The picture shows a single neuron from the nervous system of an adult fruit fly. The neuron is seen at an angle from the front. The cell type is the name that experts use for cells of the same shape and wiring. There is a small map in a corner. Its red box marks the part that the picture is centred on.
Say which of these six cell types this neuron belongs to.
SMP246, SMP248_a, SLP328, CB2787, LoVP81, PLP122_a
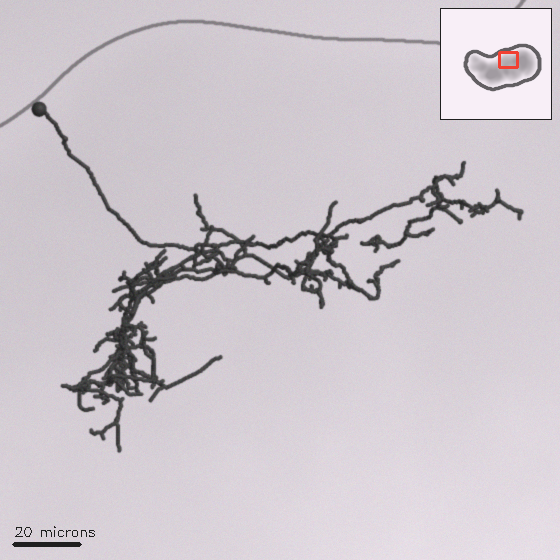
SMP248_a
